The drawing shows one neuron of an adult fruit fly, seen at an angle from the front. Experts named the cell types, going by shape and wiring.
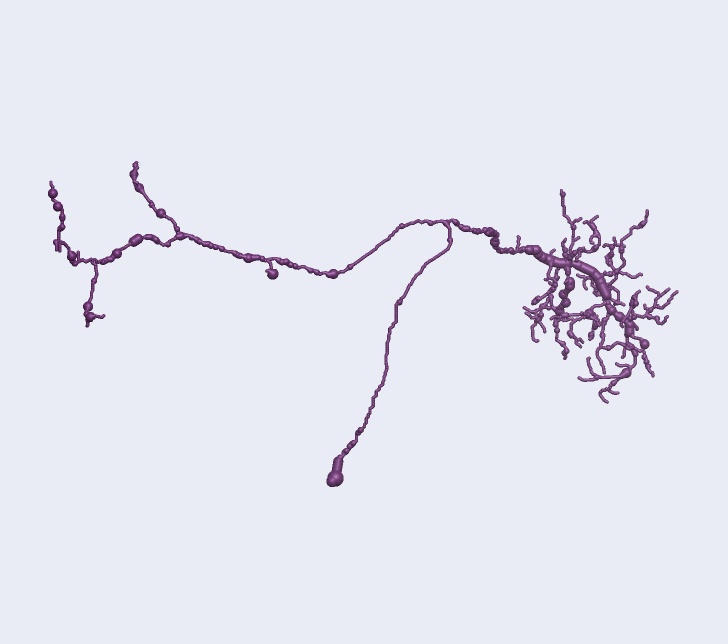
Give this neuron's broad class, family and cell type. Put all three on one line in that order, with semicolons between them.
visual projection neuron; LC; LC31a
